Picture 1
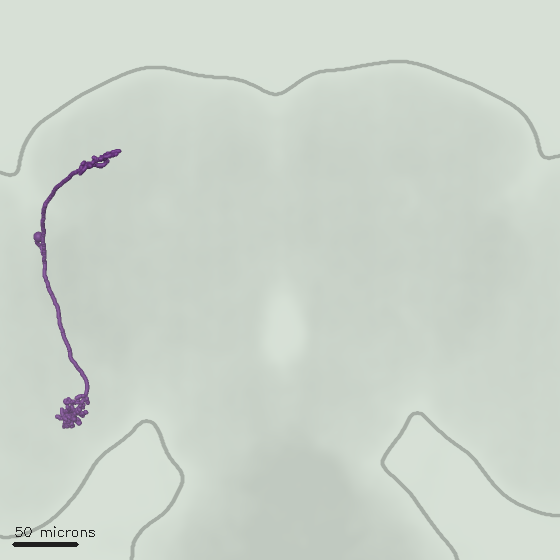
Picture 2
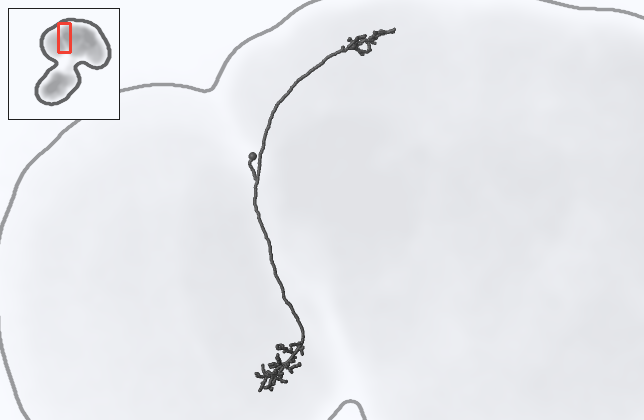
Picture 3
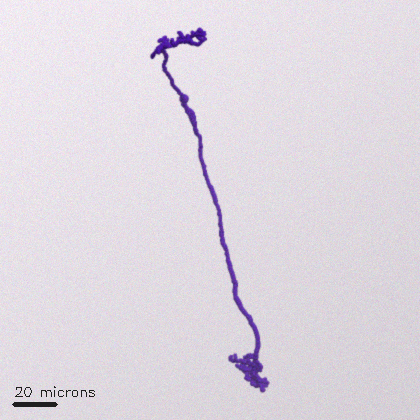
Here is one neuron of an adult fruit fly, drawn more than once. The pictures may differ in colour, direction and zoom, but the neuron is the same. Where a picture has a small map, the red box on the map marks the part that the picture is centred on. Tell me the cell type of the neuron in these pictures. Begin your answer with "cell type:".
cell type: LC10a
